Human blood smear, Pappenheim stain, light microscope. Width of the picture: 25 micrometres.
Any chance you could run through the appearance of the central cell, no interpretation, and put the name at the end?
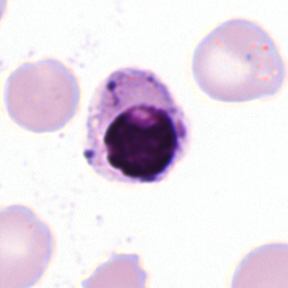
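Roughly oval in outline, the cell has a slightly uneven edge. Its nucleus shows no visible nucleoli. In the cytoplasm lie a few scattered dark purple granules, mostly near the left edge, and a few small clear spots on the left side. Answer: normoblast.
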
